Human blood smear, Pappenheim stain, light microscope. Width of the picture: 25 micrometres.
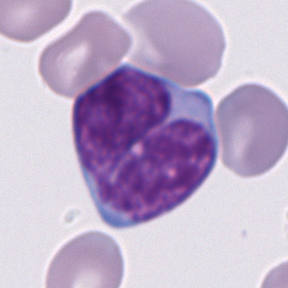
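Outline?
Angular, with a pointed corner at lower left; about 14 micrometres across.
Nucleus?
About 13 micrometres across, filling about 80% of the cell's area; a deep diagonal cleft divides it into two lobes.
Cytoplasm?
Scant pale blue rim, widest at upper right. No granules seen.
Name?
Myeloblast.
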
